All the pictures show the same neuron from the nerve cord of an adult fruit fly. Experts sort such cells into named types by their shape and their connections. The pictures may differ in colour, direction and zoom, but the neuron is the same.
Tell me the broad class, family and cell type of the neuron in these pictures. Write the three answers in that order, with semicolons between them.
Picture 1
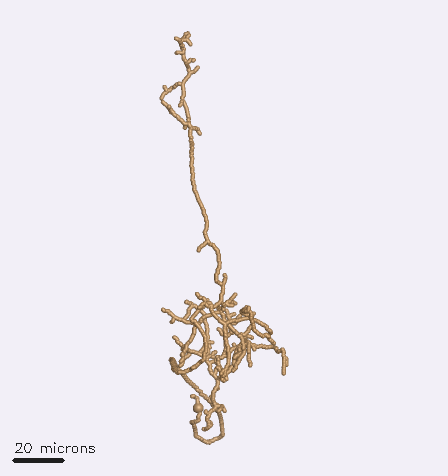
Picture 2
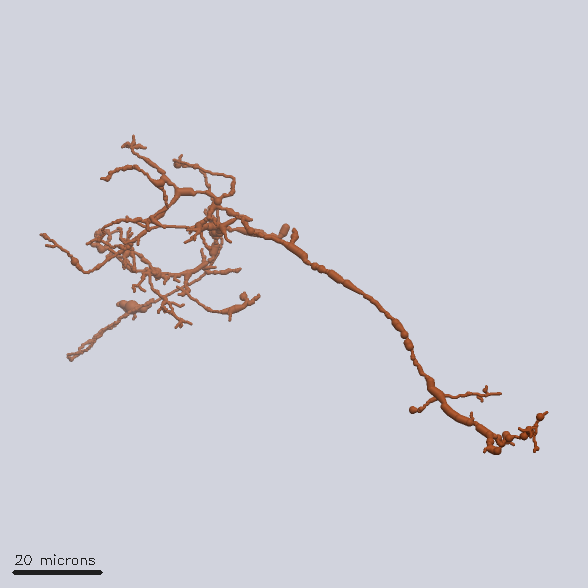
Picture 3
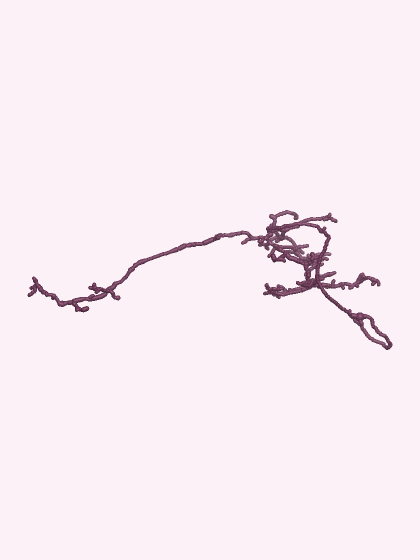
nerve-cord intrinsic neuron; hemilineage 03B; IN03B069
